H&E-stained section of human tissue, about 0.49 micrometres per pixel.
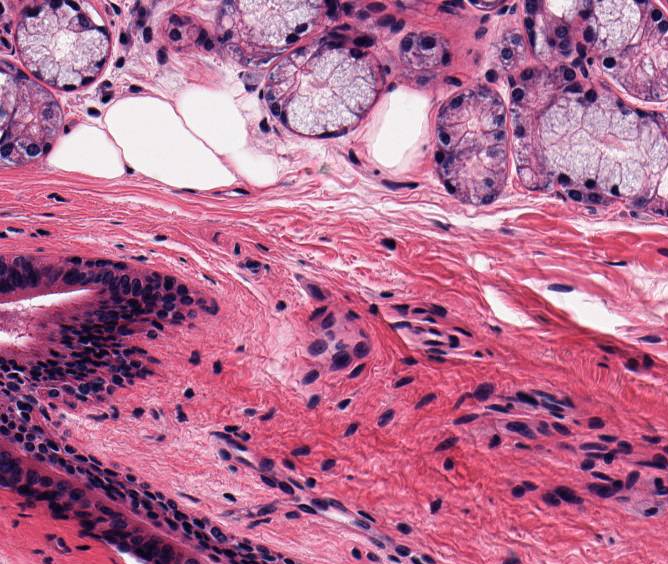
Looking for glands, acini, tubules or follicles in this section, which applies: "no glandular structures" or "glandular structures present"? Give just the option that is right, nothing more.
Glandular structures present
